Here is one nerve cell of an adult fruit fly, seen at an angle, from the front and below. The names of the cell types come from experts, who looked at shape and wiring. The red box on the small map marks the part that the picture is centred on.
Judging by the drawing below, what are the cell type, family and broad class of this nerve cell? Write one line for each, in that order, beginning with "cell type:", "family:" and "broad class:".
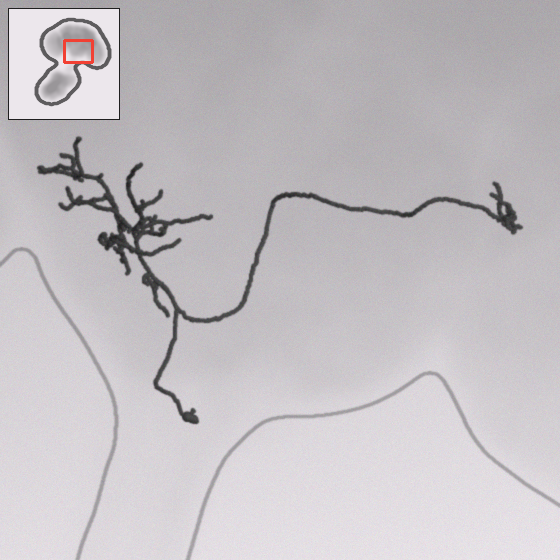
cell type: CB1023
family: hemilineage LB3
broad class: central-brain intrinsic neuron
